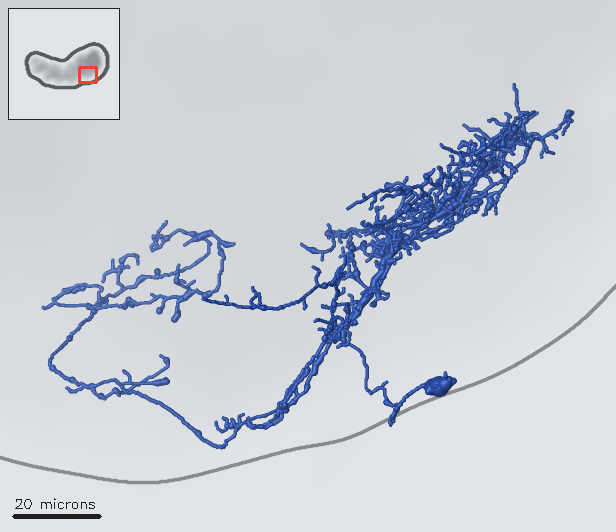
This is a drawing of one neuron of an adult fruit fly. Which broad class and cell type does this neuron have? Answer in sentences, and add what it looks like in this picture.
It is a central-brain intrinsic neuron. Its cell type is GNG183. From left to right in the picture it spans about 120 microns. As drawn here it is wider than it is tall.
